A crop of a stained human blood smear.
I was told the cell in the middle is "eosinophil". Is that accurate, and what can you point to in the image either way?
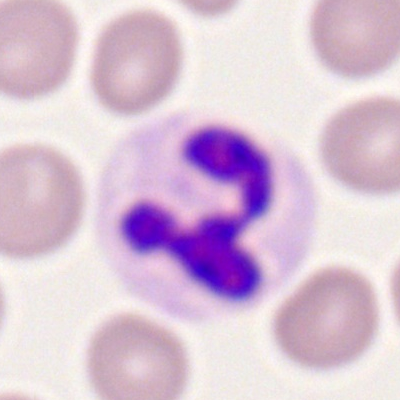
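Not an eosinophil: this is a segmented neutrophil. First check: the cytoplasm lacks large orange-red granules, which counts against eosinophil.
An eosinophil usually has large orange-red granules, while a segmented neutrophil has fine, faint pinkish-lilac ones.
Second check: the cytoplasm is abundant and pale pink-lilac, which again counts against eosinophil.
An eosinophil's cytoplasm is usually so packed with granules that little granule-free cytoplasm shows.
Third check: the chromatin is dense and dark purple, in line with segmented neutrophil.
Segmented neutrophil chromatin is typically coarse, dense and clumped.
Fourth check: the outline is round and smooth, which does not rule out eosinophil.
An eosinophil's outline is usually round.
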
